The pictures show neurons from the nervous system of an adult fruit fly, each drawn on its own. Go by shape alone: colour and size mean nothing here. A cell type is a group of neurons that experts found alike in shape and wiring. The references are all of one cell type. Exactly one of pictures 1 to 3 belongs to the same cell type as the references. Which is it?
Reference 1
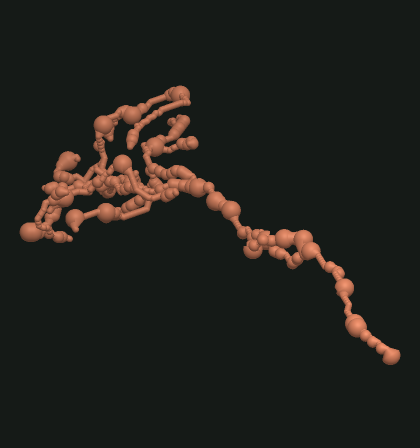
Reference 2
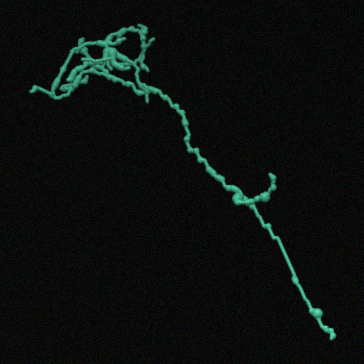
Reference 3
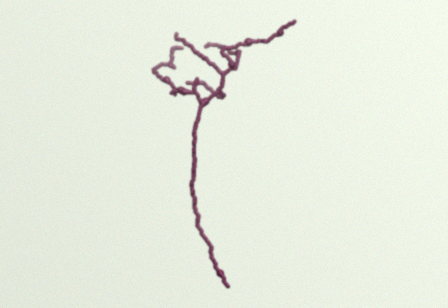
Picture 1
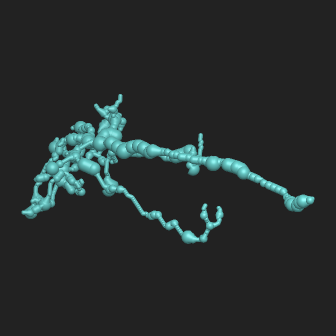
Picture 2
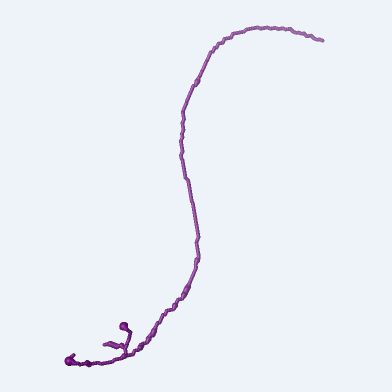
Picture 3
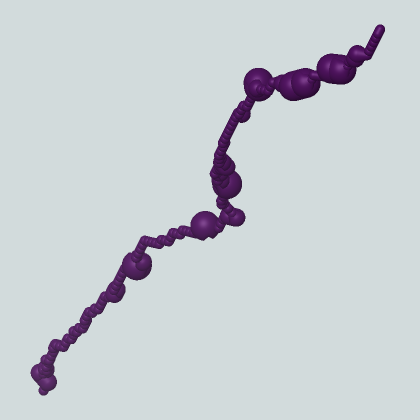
Picture 1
